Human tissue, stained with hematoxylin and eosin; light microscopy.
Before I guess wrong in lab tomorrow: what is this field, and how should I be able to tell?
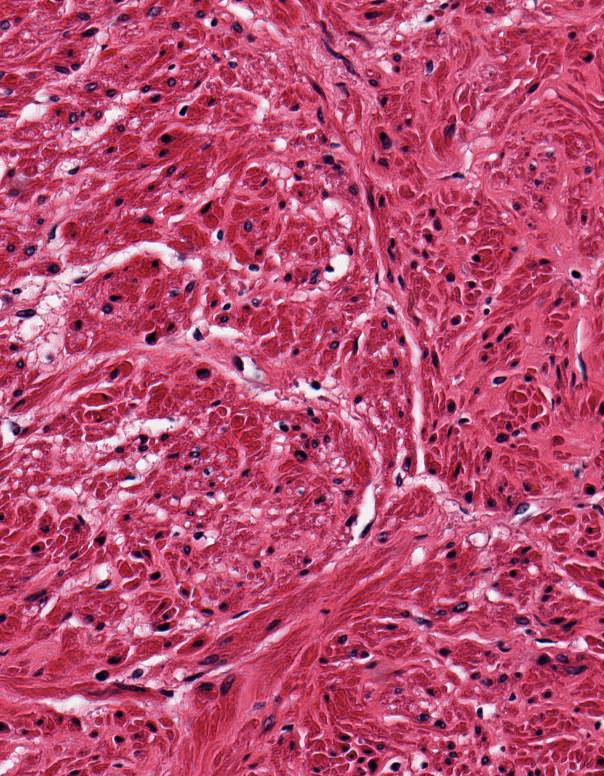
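Fibromuscular stroma. Cells in interlacing bundles, cut in different planes, across the whole field. Cytoplasm abundant, deeply eosinophilic; small clear vacuoles common in cells at left centre. No epithelium or glands.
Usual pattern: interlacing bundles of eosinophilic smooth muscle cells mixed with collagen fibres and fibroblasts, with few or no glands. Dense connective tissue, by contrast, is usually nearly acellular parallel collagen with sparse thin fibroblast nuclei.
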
